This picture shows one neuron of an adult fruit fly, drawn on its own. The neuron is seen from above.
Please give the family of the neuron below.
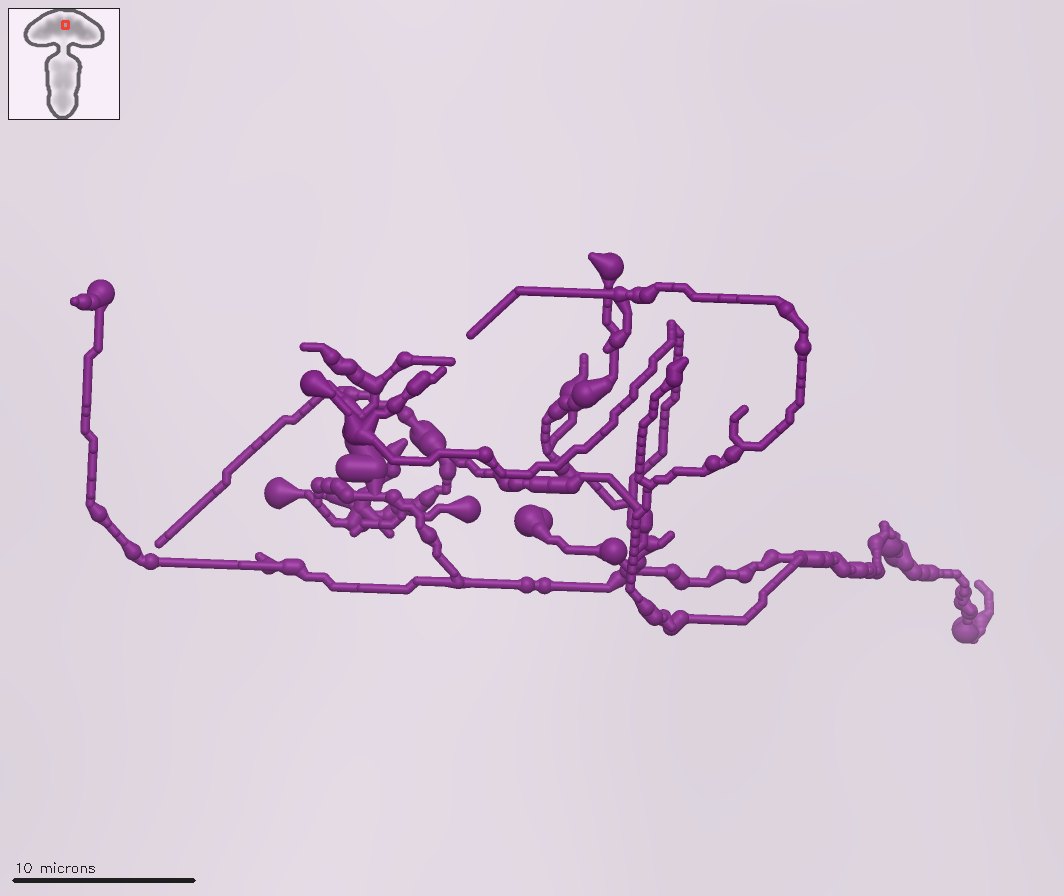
class gustatory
